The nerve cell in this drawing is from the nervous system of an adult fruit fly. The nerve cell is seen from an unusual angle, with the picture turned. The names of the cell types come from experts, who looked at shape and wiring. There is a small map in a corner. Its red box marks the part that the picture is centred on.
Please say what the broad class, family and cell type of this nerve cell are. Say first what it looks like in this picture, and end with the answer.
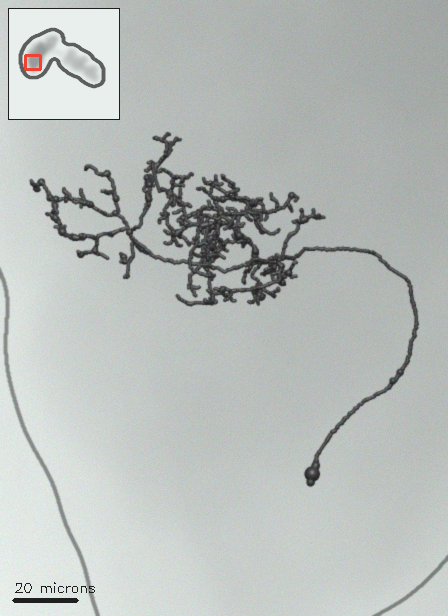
It lies in the brain. From left to right in the picture it spans about 130 microns. Dozens of branch ends can be seen. This is a central-brain intrinsic neuron. Its family is hemilineage VLPp&l1_anterior. It is of cell type CB3528.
